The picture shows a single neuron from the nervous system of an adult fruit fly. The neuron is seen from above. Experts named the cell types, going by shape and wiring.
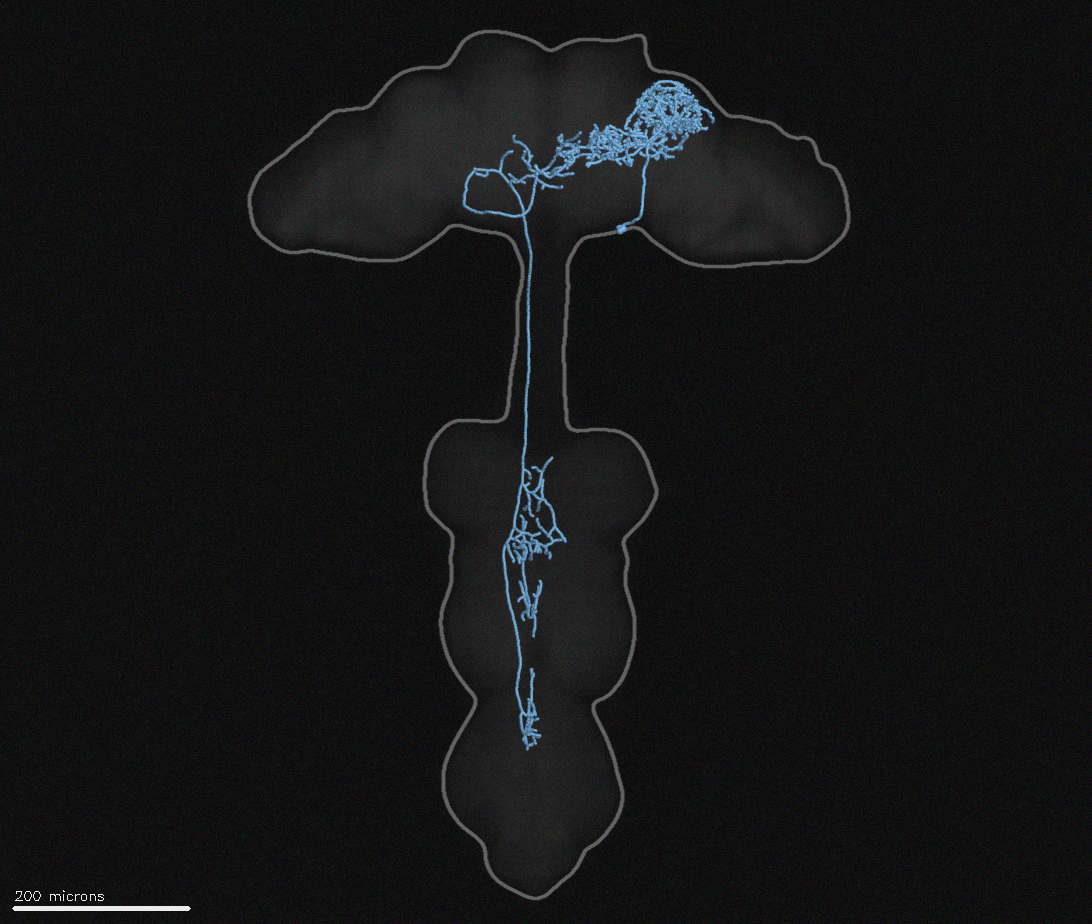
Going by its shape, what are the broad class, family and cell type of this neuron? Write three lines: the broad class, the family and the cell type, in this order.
descending neuron
hemilineage VLPl&p2_posterior
DNp66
